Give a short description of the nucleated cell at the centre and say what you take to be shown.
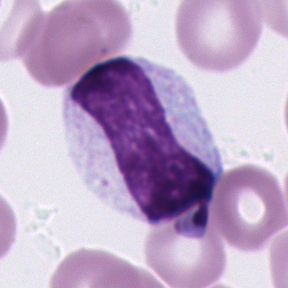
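An elongated nucleus runs diagonally from upper left to lower right. It spans the cell, each end reaching the cell edge. The outline is roughly oval and smooth-edged, and the cytoplasm is pale blue-grey. This is a band neutrophil.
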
